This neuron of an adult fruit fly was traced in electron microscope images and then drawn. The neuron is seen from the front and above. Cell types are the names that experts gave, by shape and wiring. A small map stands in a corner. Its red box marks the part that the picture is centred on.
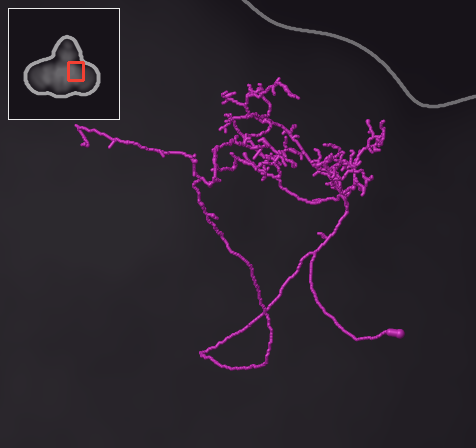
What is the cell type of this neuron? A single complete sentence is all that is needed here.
Belonging to the cell type CB2596 is this neuron.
